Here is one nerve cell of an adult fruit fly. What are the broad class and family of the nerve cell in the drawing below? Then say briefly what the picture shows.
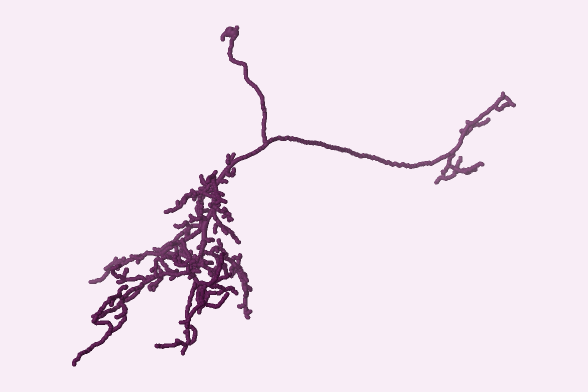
This is a central-brain intrinsic neuron. The family is hemilineage DL1_ventral. The picture shows dozens of branch ends. In this view it is wider than it is tall.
